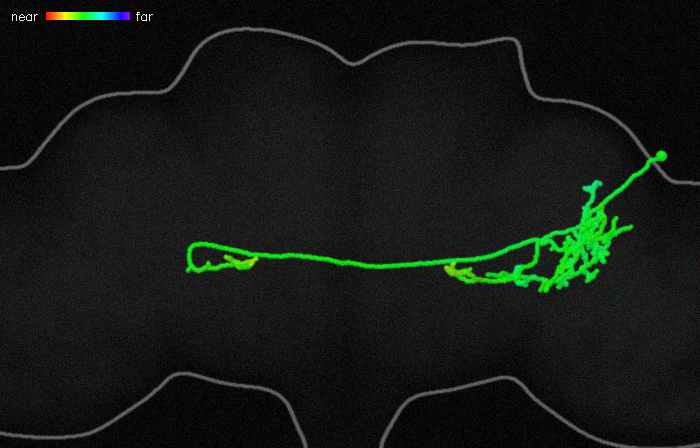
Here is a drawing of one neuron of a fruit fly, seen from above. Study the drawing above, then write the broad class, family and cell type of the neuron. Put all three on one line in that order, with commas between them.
central-brain intrinsic neuron, hemilineage VLPl&d1_lateral, PVLP065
